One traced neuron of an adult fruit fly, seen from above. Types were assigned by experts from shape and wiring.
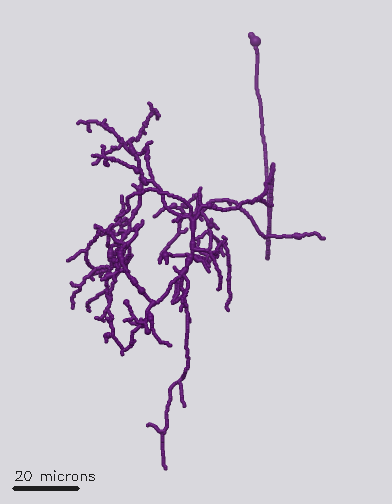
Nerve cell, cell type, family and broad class: IN02A029; hemilineage 02A; nerve-cord intrinsic neuron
